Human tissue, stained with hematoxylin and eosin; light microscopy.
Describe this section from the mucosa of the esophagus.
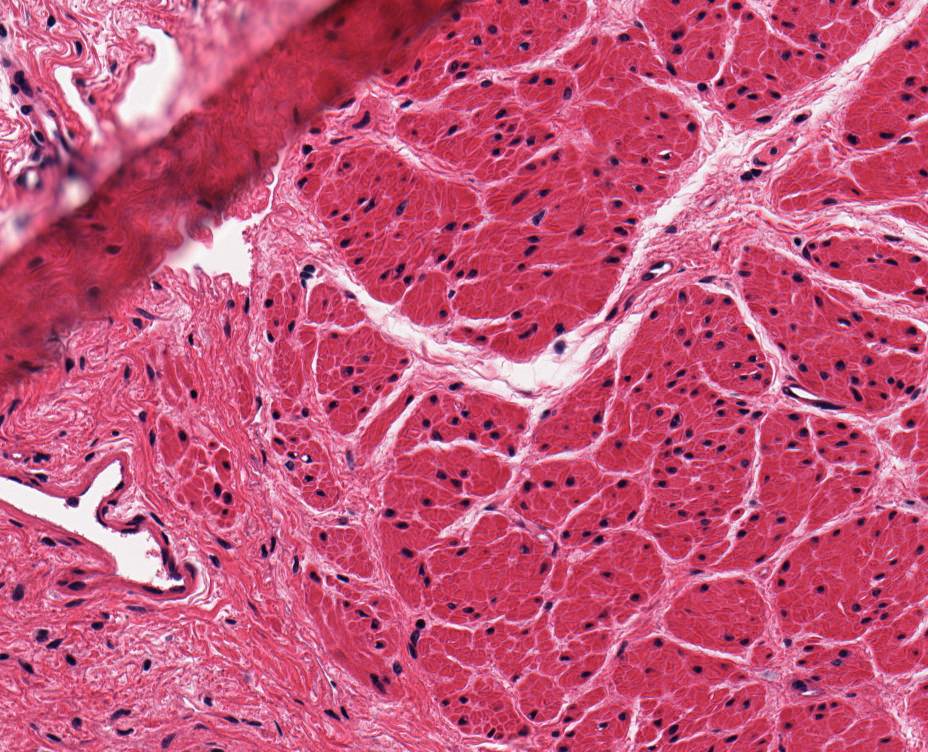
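Looking across the centre and right, most of what I see is smooth muscle cut across, falling into irregular bundles. Within those bundles each cell holds a small, dark nucleus, round to oval, lying singly. Down at the lower left, the fibres run lengthwise in wavy strands, and their nuclei are elongated. At the left edge there's a narrow, branching, slit-like empty space, lined by flattened cells.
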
